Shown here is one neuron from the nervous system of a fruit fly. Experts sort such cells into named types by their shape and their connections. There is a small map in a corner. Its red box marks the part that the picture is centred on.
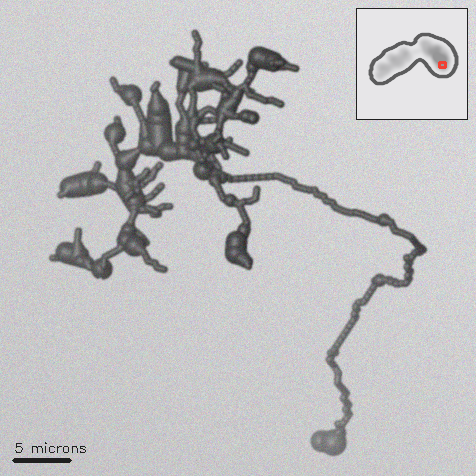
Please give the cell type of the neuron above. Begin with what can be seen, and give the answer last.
By the scale bar it is about 35 microns tall in this view. As drawn here it is about as wide as it is tall. It is an optic-lobe intrinsic neuron. Its cell type is Dm15.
